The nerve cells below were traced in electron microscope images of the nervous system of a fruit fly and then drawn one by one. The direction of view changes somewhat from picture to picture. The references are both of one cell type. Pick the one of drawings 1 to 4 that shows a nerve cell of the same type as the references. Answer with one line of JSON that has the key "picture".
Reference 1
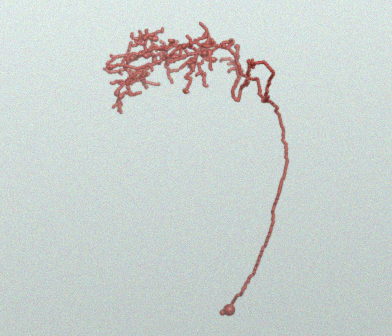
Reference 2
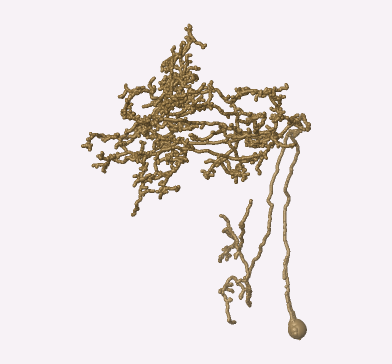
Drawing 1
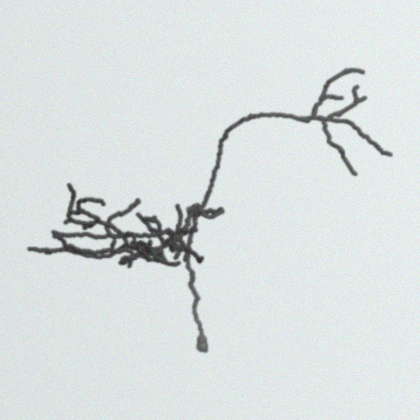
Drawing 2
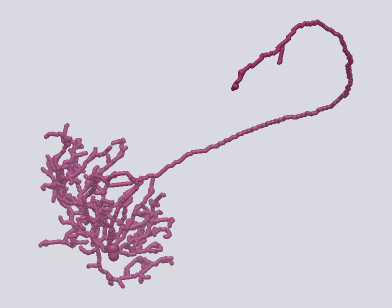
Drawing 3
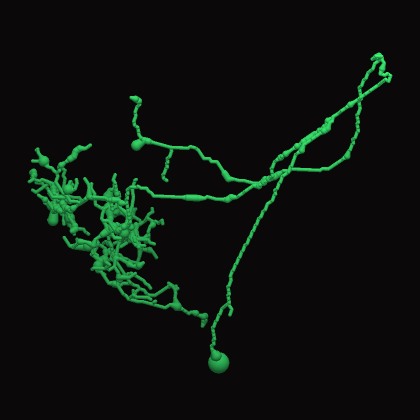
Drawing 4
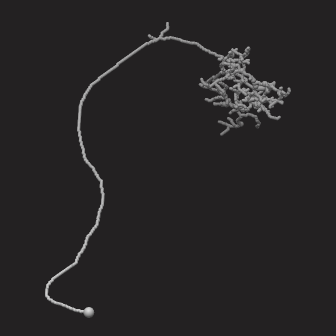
{"picture": 3}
